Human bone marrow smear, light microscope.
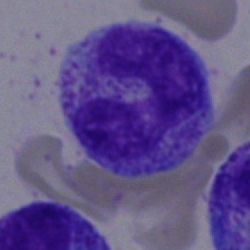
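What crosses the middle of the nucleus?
A pale curved band.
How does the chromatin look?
Dark purple and finely granular, rather than in coarse blocks.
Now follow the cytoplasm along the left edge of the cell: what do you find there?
Fine purple granules, and no vacuoles anywhere in the cell.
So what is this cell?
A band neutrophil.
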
